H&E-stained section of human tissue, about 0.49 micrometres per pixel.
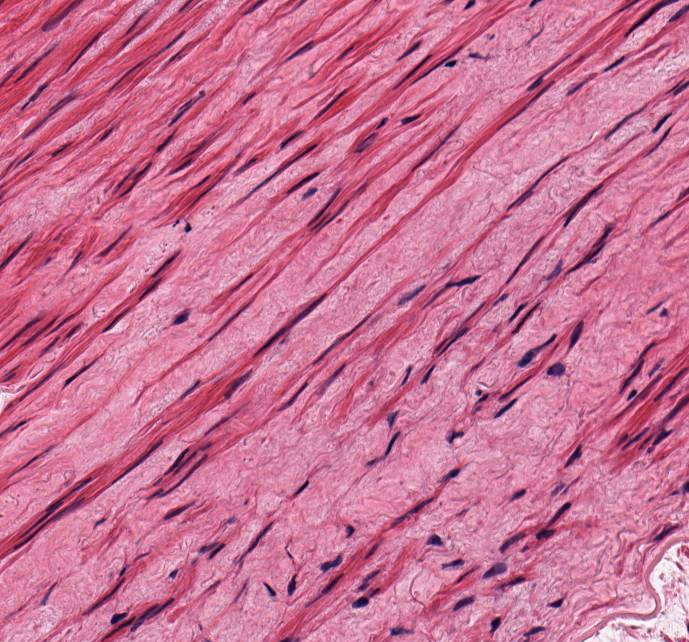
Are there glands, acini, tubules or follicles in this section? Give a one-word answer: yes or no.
No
